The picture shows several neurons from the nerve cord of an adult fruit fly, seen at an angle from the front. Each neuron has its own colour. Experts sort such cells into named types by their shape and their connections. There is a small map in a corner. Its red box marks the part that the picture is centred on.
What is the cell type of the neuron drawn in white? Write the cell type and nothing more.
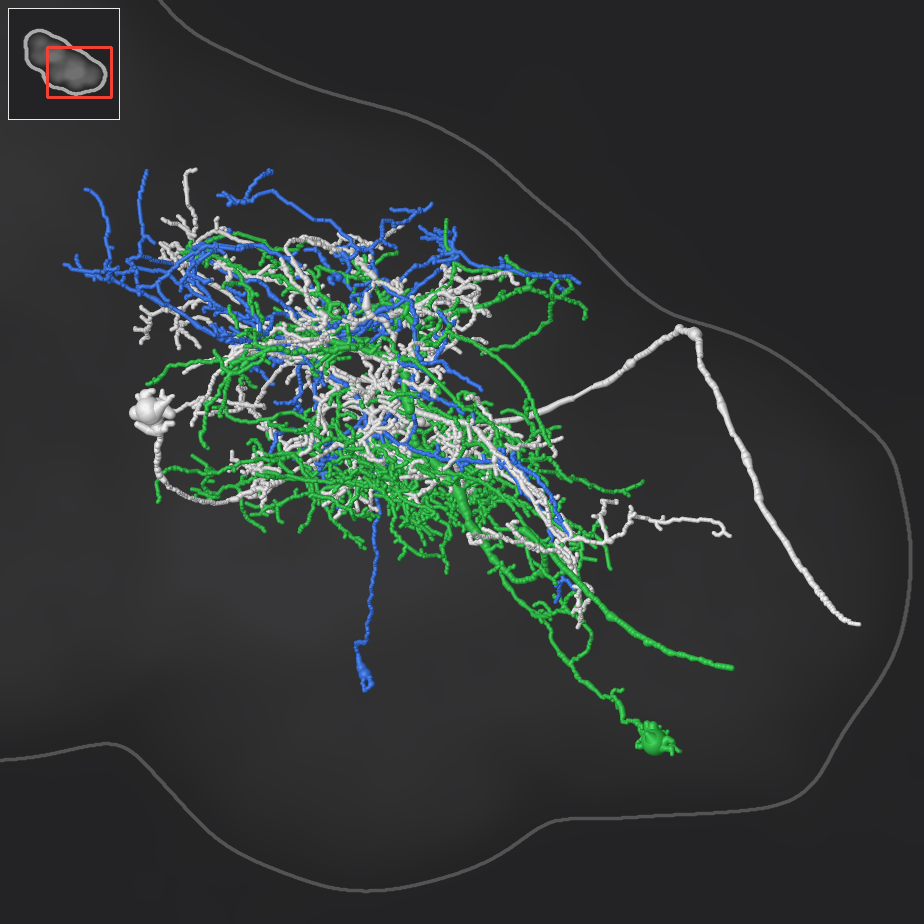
AN19B019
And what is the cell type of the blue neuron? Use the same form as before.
IN00A032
